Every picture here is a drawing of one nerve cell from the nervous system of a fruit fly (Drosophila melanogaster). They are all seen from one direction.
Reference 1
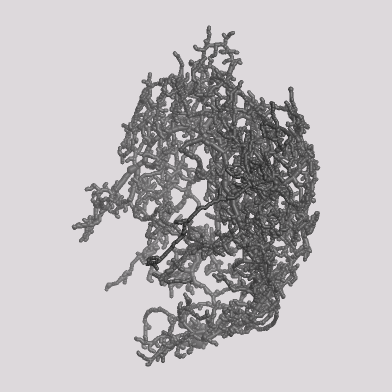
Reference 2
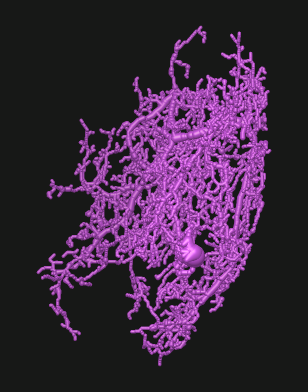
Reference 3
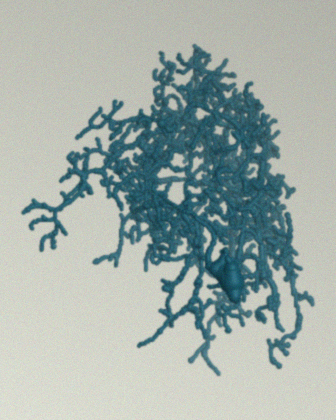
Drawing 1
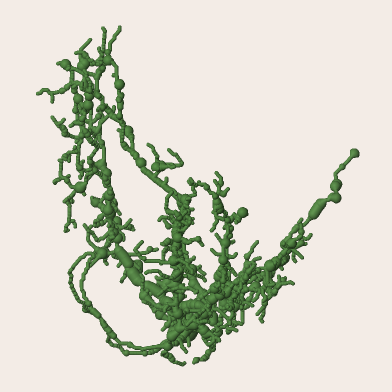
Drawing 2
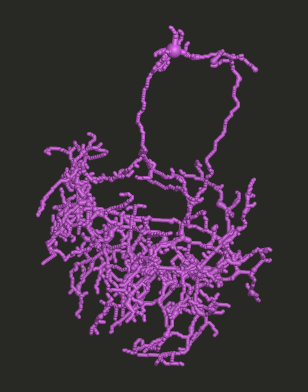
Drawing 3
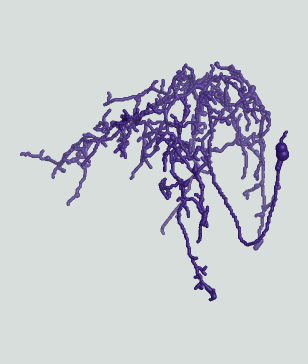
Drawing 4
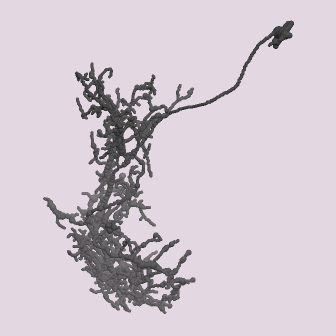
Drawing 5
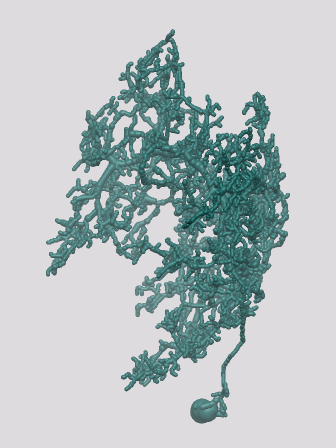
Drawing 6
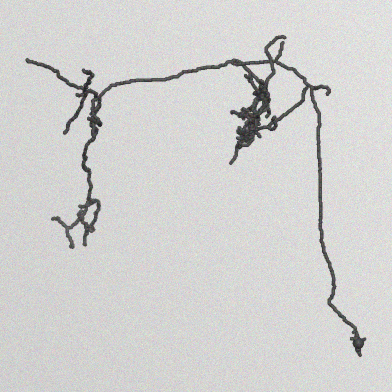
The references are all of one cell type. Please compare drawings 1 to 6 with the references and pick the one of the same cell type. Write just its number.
5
